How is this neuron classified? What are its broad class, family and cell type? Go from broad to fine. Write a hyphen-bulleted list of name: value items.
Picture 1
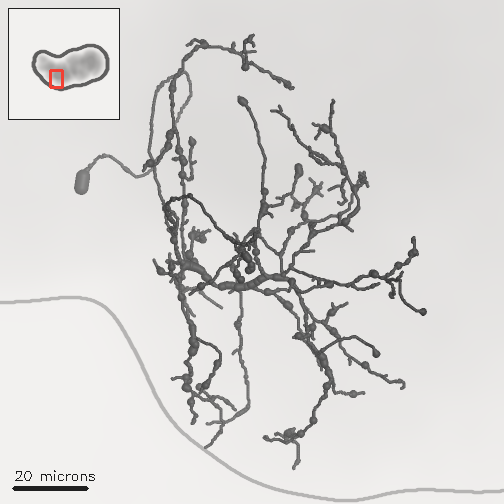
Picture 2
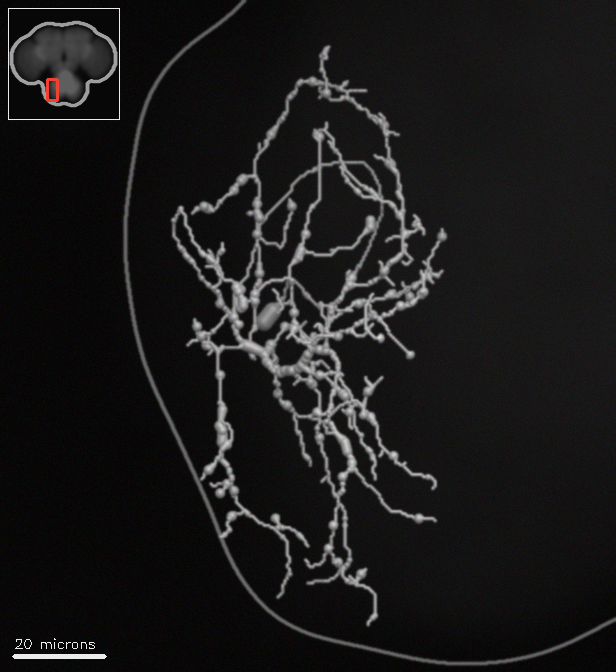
- broad class: nerve-cord intrinsic neuron
- family: hemilineage 03A
- cell type: IN03A067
